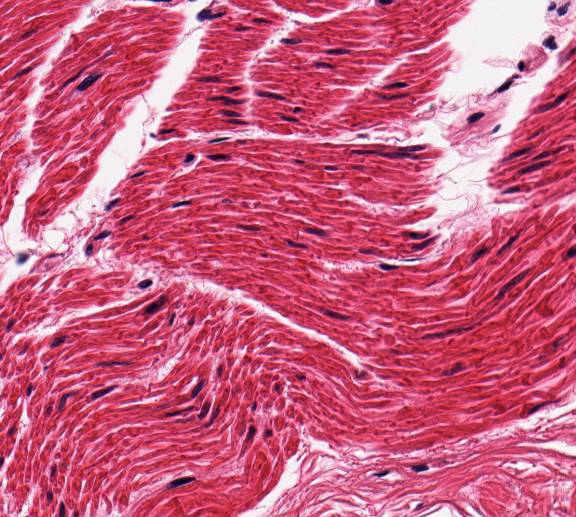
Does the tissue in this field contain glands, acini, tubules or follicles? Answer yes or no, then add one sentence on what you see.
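No. No epithelium, glands or fat cells are present in the field.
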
